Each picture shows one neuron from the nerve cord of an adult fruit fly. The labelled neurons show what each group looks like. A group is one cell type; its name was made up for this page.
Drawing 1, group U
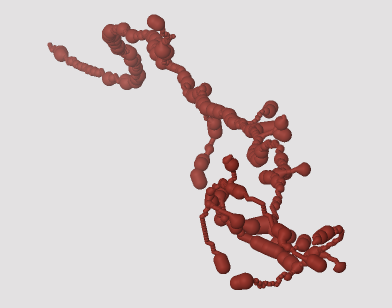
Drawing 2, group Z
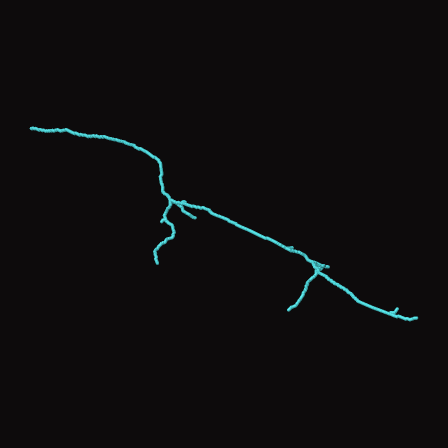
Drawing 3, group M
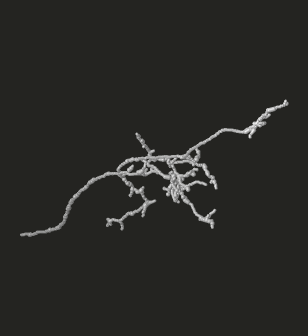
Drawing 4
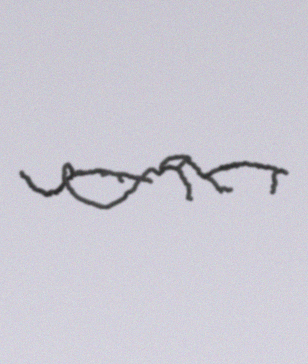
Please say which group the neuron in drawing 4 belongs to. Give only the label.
group Z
